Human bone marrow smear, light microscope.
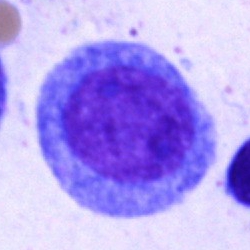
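Promyelocyte, round to slightly oval in outline with a smooth edge. Cytoplasm forms a rim around the nucleus on all sides. This cytoplasm is blue and shows no distinct purple granules.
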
